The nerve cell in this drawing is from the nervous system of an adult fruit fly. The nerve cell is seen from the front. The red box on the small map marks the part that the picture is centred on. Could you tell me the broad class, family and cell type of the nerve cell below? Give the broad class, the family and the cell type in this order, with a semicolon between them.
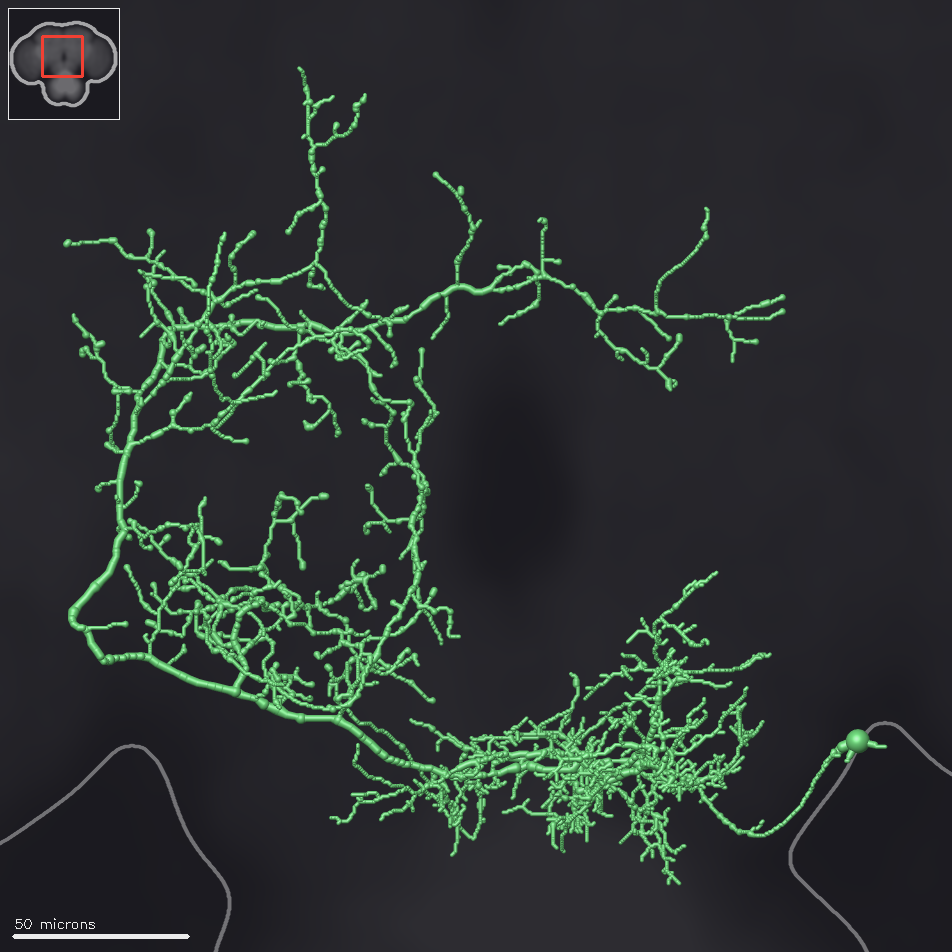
central-brain intrinsic neuron; hemilineage LB7; GNG302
